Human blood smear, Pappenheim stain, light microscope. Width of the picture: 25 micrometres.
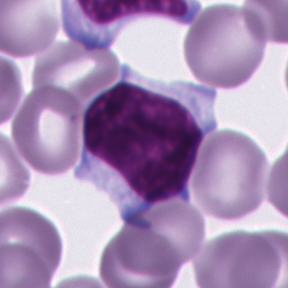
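Typical lymphocyte: the nucleated cell at the centre of this stained peripheral blood smear. First, the nucleus takes up about 70% of the cell's area. Second, its chromatin is dark purple and gathered in coarse clumps, with paler patches between them. Third, the cytoplasm is pale blue, becoming a deeper blue along its outer edges, most clearly at the lower edge. Fourth, that cytoplasm is widest at the upper right and lower left of the nucleus. Last, it contains no vacuoles.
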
